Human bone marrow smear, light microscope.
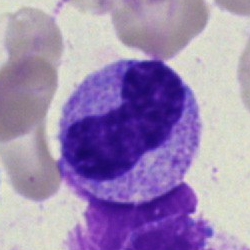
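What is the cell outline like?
Round and smooth.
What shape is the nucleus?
A thick curved band with an indentation, not split into separate lobes.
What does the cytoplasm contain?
Fine purple granules, scattered throughout.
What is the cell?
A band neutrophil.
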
